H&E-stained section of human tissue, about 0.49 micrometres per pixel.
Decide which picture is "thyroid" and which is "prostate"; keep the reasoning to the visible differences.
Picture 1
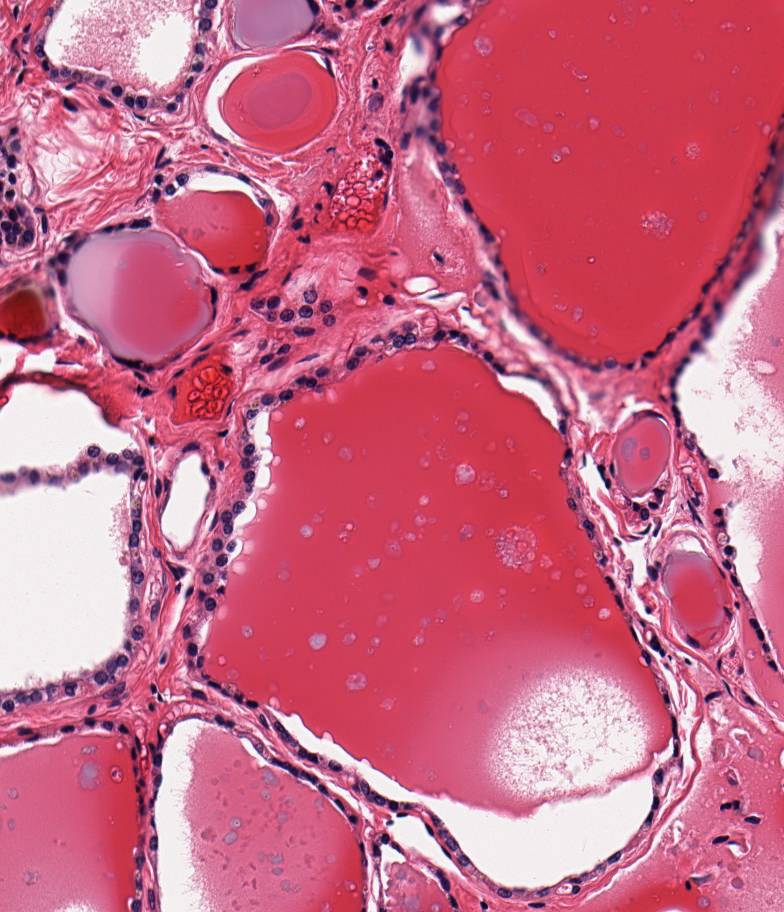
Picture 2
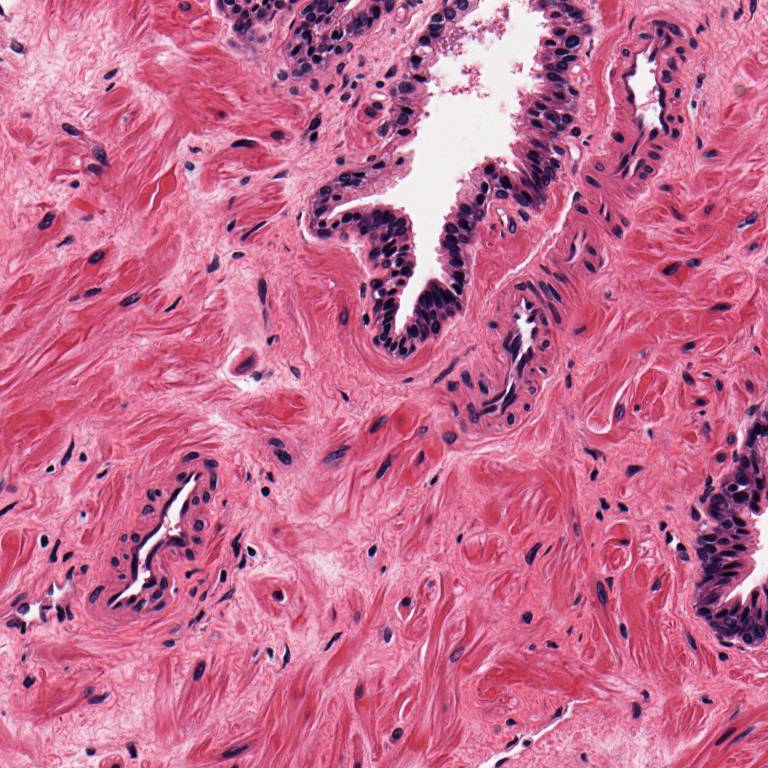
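Thyroid is picture 1; prostate is picture 2. The thyroid is closed follicles of widely varying size, largest centrally and at the upper right, smallest at the upper left, lined by a single layer of flattened to low cuboidal cells. In those small upper-left follicles the colloid has shrunk from the lining, leaving a thin white rim. The prostate has a few scattered glands in dense pink stroma of smooth muscle bundles, their elongated nuclei running in many directions.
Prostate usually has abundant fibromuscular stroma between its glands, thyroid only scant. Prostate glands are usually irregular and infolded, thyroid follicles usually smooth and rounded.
Here the largest gland, top centre, has an irregular, branching lumen.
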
